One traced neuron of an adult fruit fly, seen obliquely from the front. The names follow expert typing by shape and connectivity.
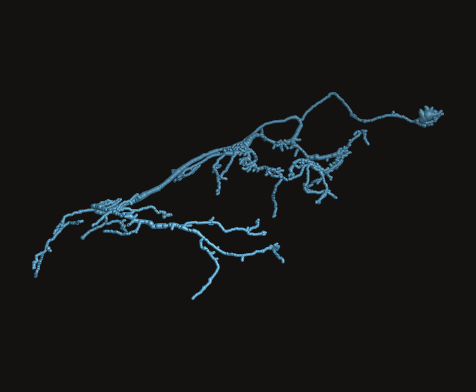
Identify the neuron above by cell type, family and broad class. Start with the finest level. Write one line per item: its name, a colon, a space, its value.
cell type: IN19B002
family: hemilineage 19B
broad class: nerve-cord intrinsic neuron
